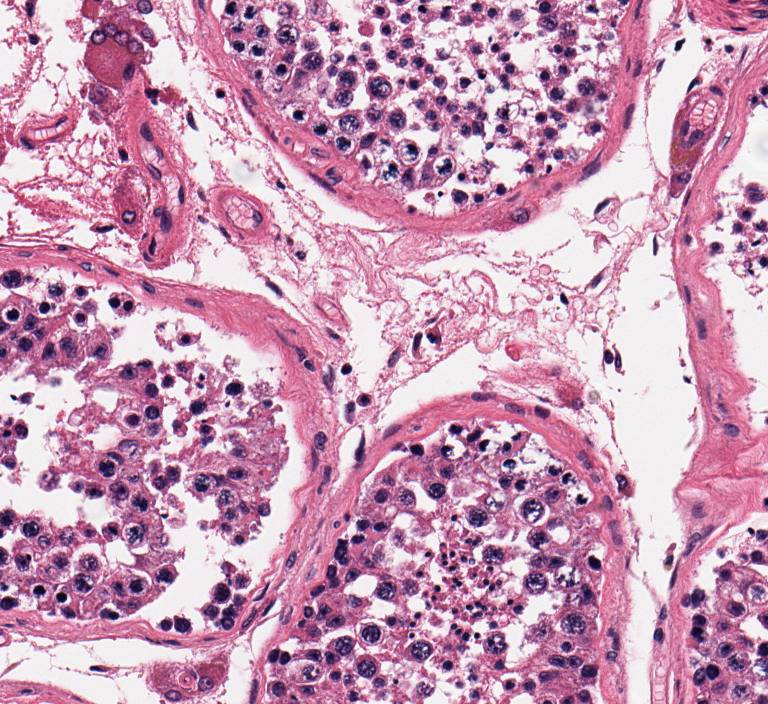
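Testis: tubules filled, several layers deep, with rounded cells. Many have large round nuclei with coarse, clumped or thread-like dark chromatin, among numerous small cells with dense dark round nuclei. Between tubules, upper left and right: small clusters of cells with abundant deep pink cytoplasm.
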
